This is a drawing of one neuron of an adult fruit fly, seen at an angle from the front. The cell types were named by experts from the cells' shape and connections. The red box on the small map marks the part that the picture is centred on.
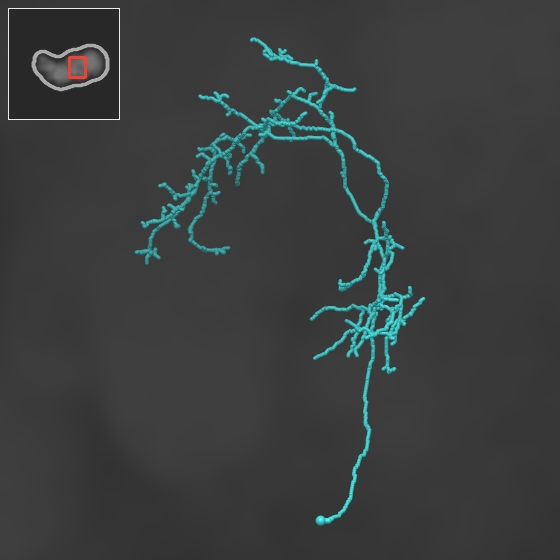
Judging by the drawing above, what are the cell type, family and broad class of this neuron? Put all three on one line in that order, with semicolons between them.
PS101; hemilineage VESa1; central-brain intrinsic neuron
